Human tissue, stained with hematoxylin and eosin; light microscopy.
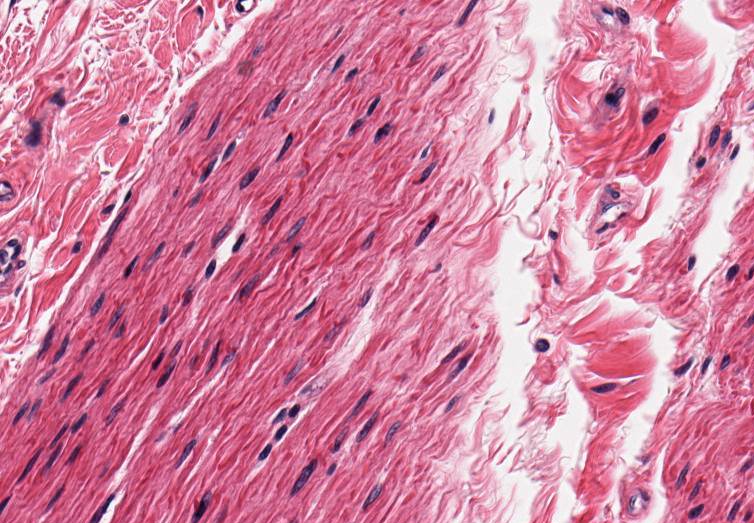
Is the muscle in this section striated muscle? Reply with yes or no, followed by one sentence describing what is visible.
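No. A broad band of smooth muscle fills most of the field and runs diagonally from lower left to upper right.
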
